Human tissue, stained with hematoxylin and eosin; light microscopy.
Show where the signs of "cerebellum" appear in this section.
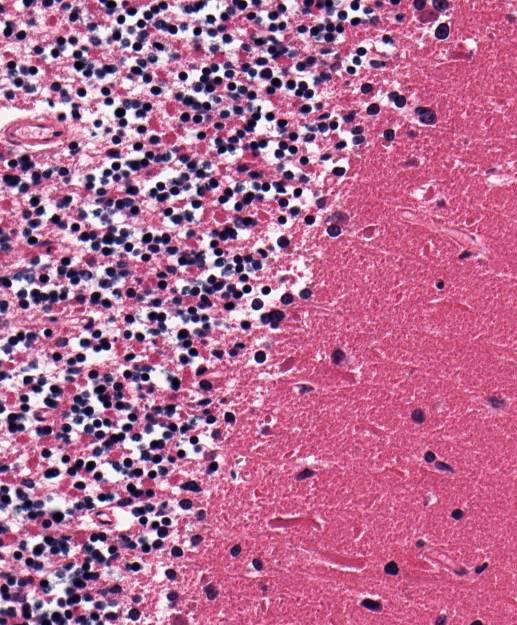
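Cerebellum. Left zone: crowded with small, round, darkly staining nuclei, very little visible cytoplasm.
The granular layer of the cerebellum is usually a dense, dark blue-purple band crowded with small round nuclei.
Left zone agrees with this. Small pink cell-free islands lie scattered among its dark nuclei. Right zone: finely fibrillar pink meshwork, only scattered nuclei.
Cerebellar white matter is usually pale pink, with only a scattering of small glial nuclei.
Right zone agrees in its pink colour and scattered nuclei. Lower right: thin elongated capillary profiles run through the pink zone.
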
